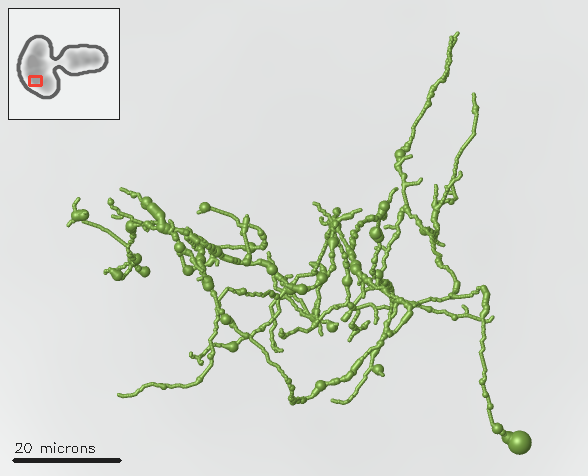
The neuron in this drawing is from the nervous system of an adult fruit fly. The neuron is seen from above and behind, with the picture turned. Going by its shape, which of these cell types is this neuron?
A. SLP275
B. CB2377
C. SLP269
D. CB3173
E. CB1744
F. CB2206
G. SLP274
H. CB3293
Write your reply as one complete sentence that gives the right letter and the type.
The matching cell type for the neuron is option A, SLP275.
